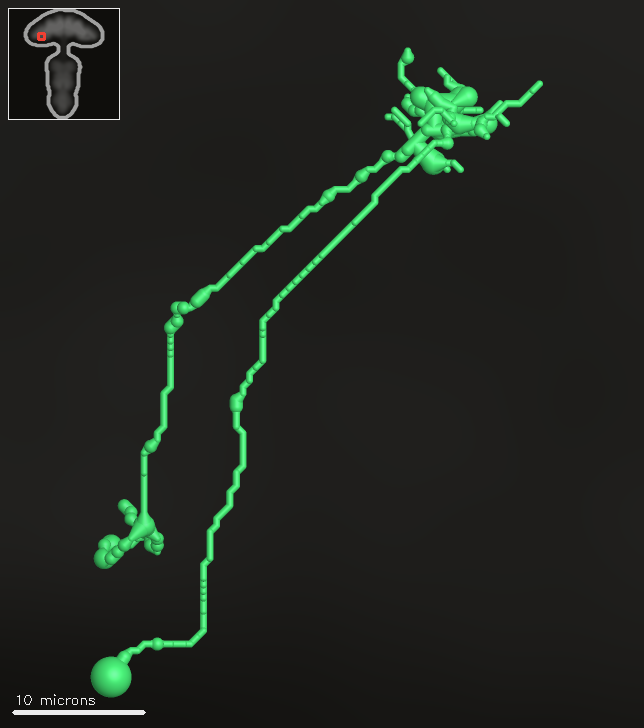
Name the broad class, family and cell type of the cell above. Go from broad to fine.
optic-lobe intrinsic neuron; T; T5c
